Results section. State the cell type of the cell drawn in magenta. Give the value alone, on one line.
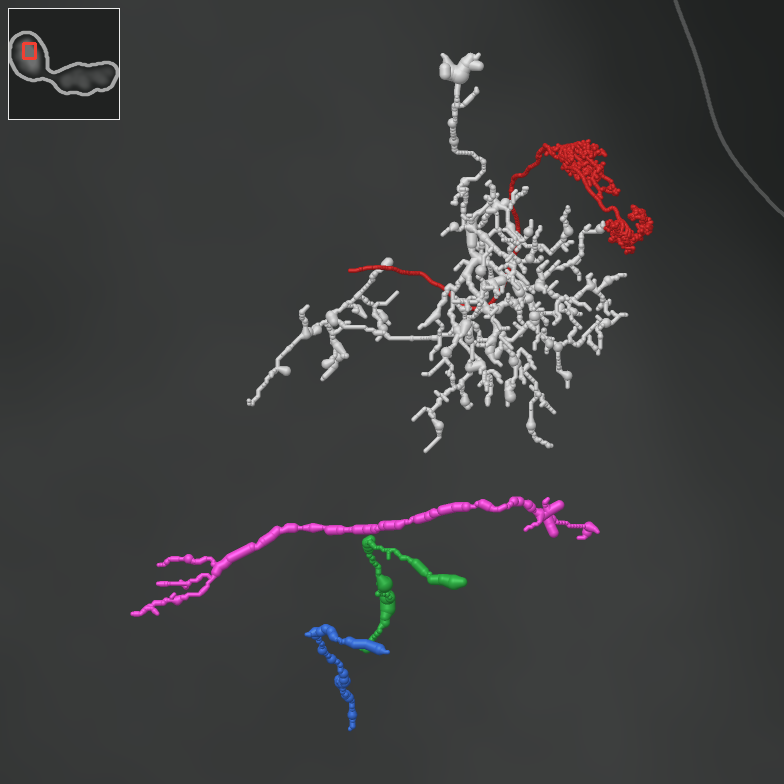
L4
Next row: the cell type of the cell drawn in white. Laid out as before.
Lawf1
